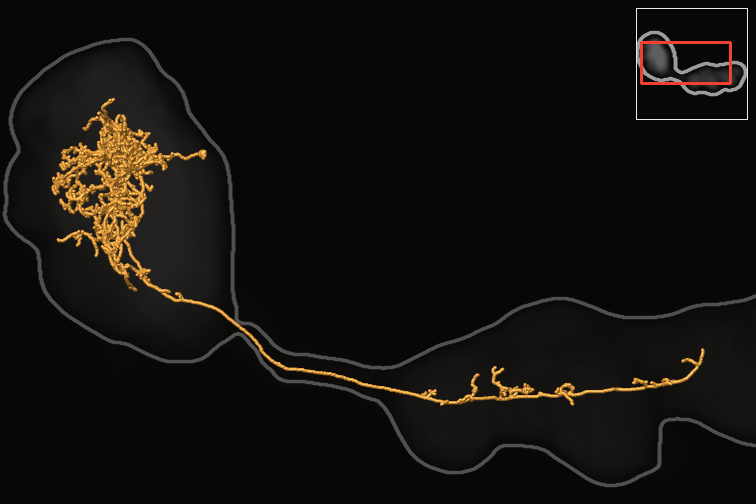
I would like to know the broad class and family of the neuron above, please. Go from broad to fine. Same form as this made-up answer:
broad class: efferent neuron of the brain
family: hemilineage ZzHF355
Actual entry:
broad class: descending neuron
family: hemilineage SMPpv2_ventral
